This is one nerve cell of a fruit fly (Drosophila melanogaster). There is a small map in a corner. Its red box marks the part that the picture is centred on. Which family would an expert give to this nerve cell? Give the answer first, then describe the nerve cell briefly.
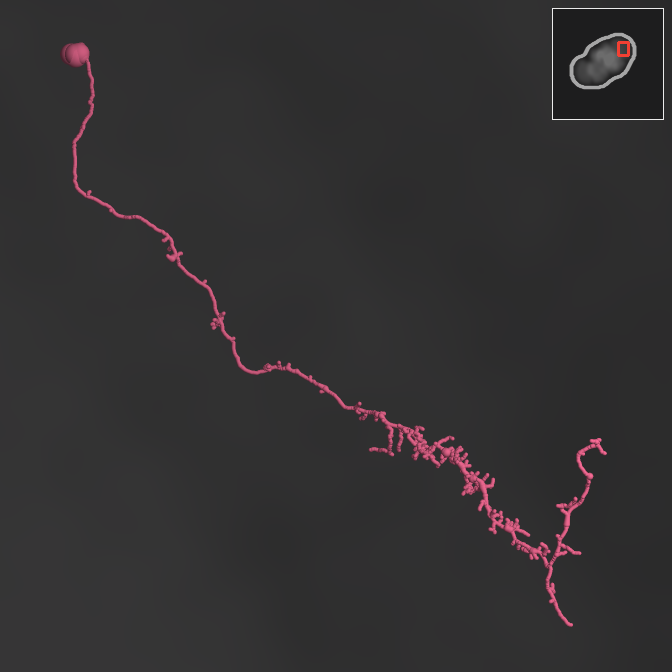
The family is Dm. It is an optic-lobe intrinsic neuron. The cell body is at the upper left of the picture. The picture shows dozens of branch ends.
